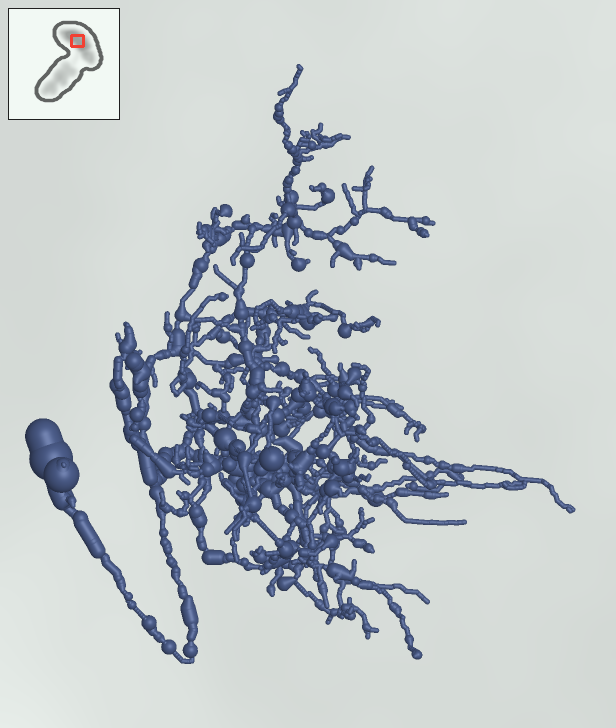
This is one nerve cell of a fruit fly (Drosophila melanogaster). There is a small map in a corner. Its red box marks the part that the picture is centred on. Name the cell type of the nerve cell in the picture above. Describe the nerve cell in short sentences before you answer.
It is in the brain and does not reach the nerve cord. As drawn here it is about as wide as it is tall. This is a central-brain intrinsic neuron. The cell type is SMP535.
